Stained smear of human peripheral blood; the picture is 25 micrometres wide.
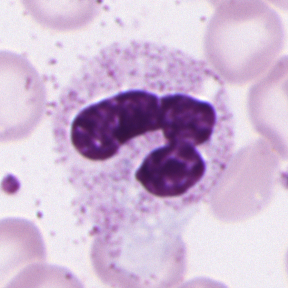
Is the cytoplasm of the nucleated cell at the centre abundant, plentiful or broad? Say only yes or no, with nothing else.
Yes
